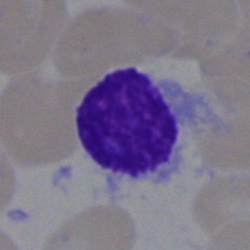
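Lymphocyte (central cell, stained bone marrow smear): chromatin dense and dark purple, a few paler patches. Scant pale blue cytoplasm, lying mostly to the right of the nucleus. Right-hand cytoplasmic edge ragged and wispy.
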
